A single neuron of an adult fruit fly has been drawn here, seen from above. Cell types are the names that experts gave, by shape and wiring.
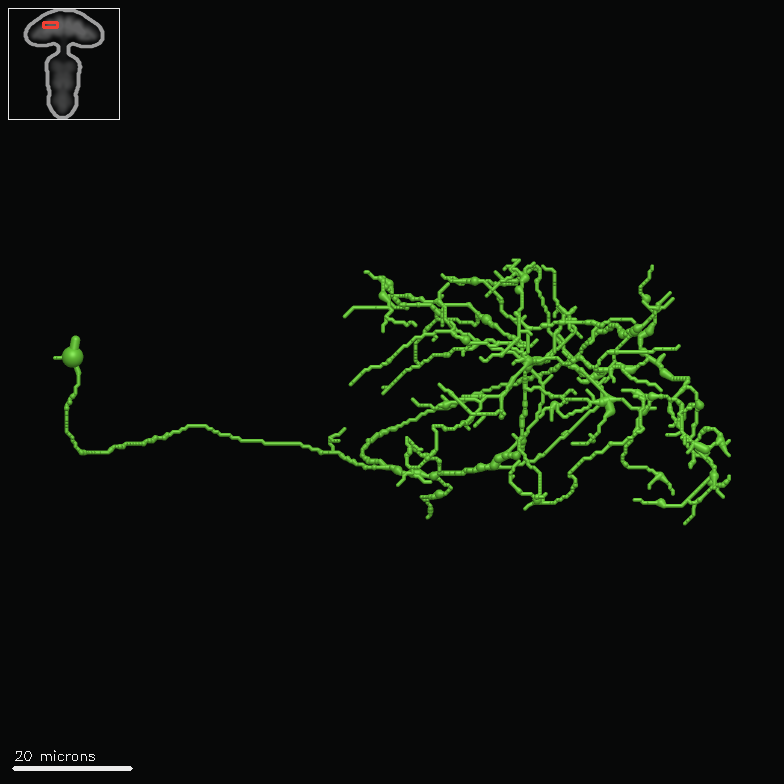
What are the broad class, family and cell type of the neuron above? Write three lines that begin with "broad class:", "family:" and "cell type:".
broad class: central-brain intrinsic neuron
family: hemilineage SLPal1
cell type: CB3788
